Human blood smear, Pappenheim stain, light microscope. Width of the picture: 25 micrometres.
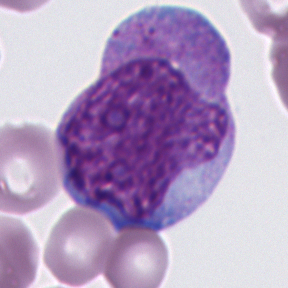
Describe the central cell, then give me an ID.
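Irregular in shape, the nucleus has notched and indented margins. The cytoplasm is broadest as a rim above the nucleus, where a few fine dark dots lie. No vacuoles are seen in the cytoplasm. Answer: atypical promyelocyte.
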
